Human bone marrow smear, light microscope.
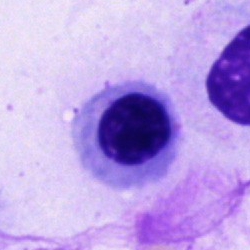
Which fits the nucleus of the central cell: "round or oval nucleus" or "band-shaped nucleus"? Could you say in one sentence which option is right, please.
Its nucleus is a round or oval mass rather than a curved band.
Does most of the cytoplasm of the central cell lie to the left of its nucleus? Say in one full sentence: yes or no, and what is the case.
Yes, most of its cytoplasm is located to the left of its nucleus.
